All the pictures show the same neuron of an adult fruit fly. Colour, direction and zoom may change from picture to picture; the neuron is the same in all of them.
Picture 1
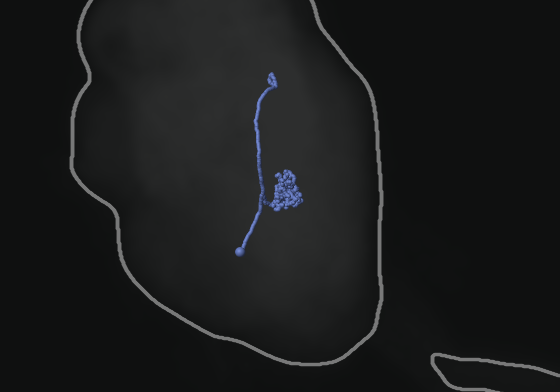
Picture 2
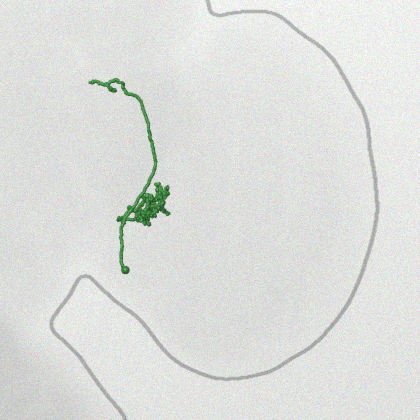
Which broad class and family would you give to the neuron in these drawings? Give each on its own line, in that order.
visual projection neuron
LoVP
